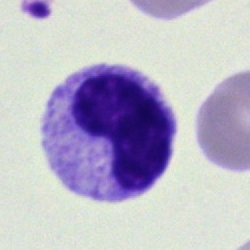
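Band neutrophil. Its nucleus is curved like a bean, with the concave side toward the lower left, and lies off-centre toward the upper right of the cell. The chromatin is dense and stains dark purple. Pale lilac cytoplasm occupies mainly the lower left of the cell.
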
